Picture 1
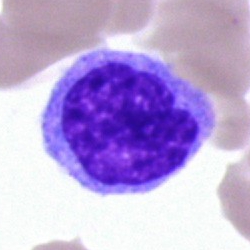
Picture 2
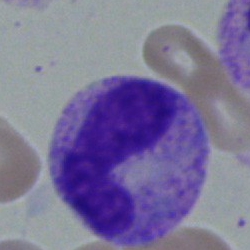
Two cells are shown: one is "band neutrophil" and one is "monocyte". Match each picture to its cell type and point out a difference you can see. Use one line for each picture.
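The cell in picture 1 is a monocyte. No distinct granules are visible in the cytoplasm.
The cell in picture 2 is a band neutrophil. Fine purple granules are scattered throughout the cytoplasm.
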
